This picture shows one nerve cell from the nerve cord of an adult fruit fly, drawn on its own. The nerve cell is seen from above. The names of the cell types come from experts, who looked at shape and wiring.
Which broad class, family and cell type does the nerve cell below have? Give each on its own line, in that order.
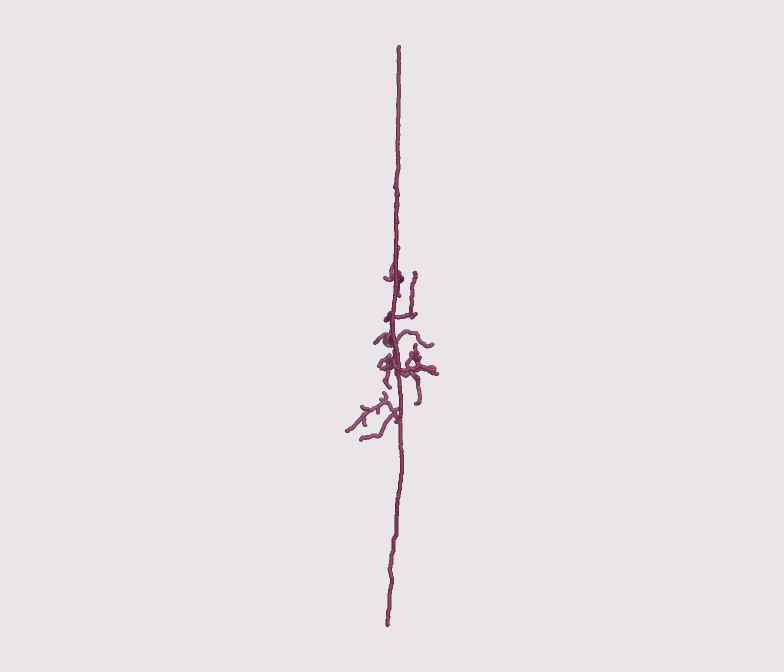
descending neuron
DNp
DNp103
